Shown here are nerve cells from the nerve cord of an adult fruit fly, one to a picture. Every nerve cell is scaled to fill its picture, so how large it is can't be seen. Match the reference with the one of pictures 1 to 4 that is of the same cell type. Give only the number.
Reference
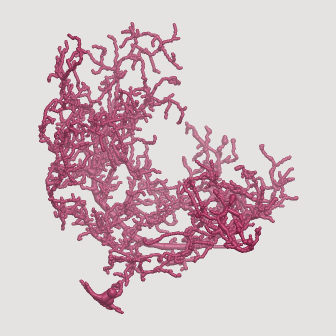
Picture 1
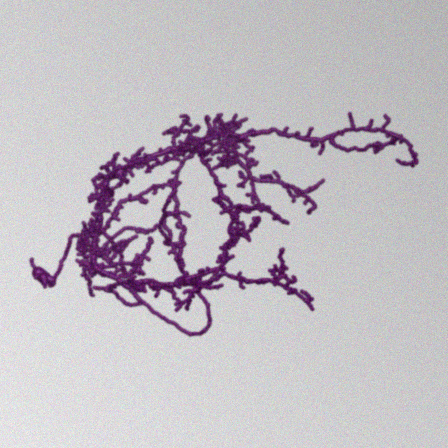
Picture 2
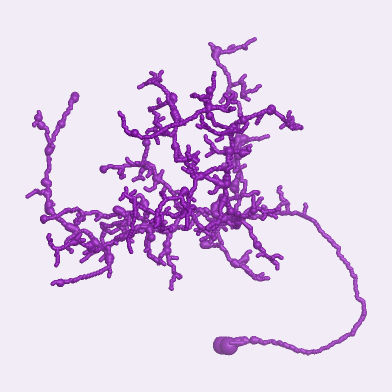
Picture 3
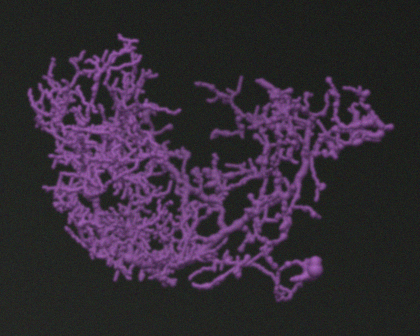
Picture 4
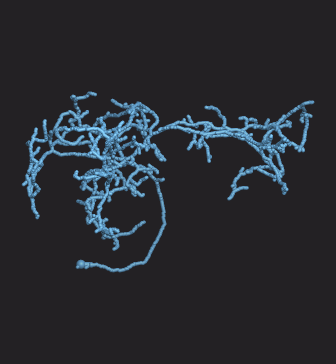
3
